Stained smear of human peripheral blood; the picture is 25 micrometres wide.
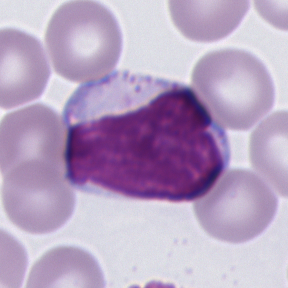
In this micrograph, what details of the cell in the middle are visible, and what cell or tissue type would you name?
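The outline of this cell is irregular, turning at angular corners instead of following a smooth curve. Its nucleus is broad and angular, and its upper border runs fairly straight. The cytoplasm is very pale, an almost colourless grey-blue, with a few tiny purple dots lying near its upper edge. This is a large granular lymphocyte.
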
